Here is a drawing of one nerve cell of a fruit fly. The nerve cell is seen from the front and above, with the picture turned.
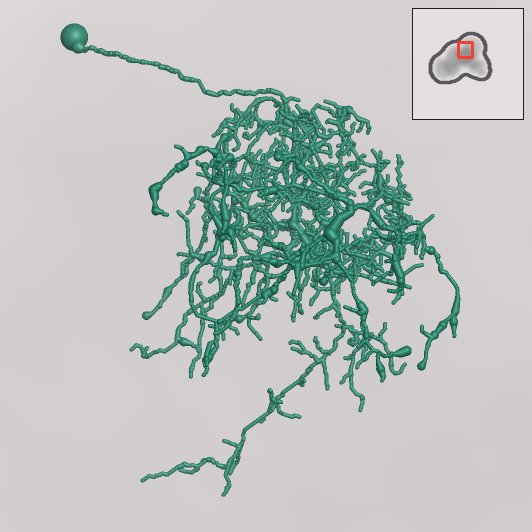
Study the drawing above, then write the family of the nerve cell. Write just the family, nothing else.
hemilineage VLPl&p1_lateral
